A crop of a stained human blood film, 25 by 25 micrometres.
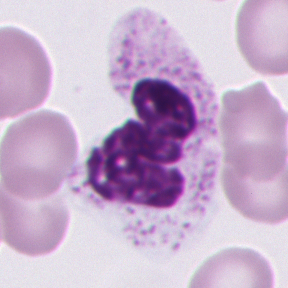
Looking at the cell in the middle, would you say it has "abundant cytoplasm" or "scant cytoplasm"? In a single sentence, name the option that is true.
There is abundant cytoplasm around the nucleus of this cell.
